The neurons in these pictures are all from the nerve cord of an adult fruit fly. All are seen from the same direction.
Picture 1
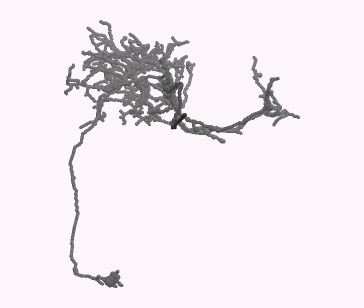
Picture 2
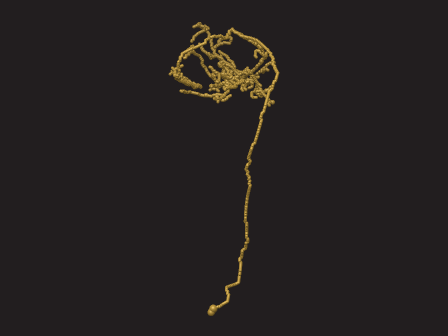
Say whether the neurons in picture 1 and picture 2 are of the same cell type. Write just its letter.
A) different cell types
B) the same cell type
A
